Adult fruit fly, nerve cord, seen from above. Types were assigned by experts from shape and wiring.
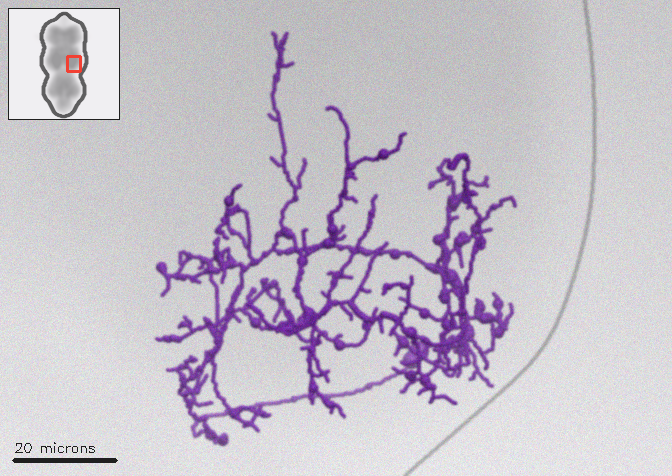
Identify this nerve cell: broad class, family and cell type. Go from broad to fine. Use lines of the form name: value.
broad class: nerve-cord intrinsic neuron
family: hemilineage 21A
cell type: IN21A085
